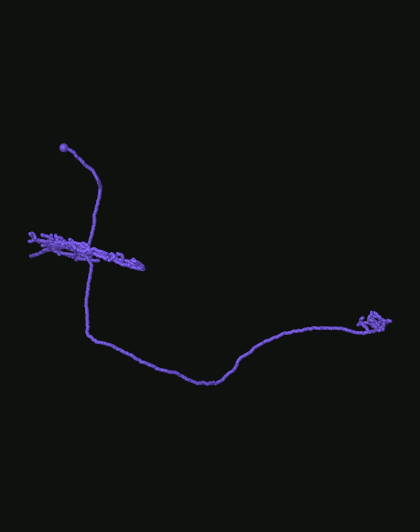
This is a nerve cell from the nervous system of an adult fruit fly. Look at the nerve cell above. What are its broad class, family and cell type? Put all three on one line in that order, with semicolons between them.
visual projection neuron; MeTu; MeTu2b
